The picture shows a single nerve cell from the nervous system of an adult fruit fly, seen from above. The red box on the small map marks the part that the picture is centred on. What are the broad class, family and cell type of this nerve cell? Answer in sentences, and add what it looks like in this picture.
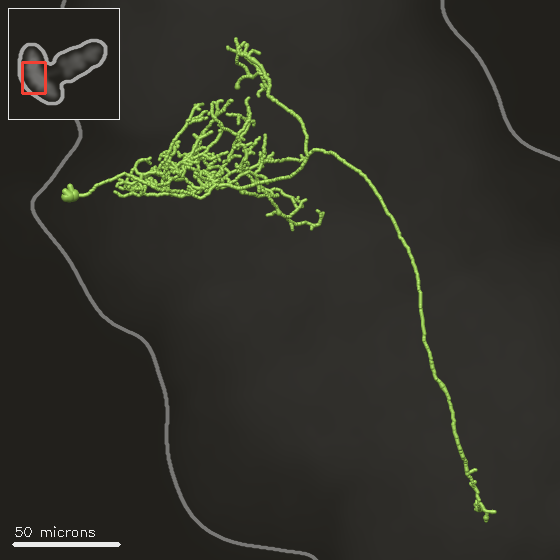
Its broad class is central-brain intrinsic neuron. Its family is hemilineage ALl1_ventral. Its cell type is SAD051_a. It lies in the brain. By the scale bar it is about 250 microns tall in this view. The picture shows dozens of branch ends.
